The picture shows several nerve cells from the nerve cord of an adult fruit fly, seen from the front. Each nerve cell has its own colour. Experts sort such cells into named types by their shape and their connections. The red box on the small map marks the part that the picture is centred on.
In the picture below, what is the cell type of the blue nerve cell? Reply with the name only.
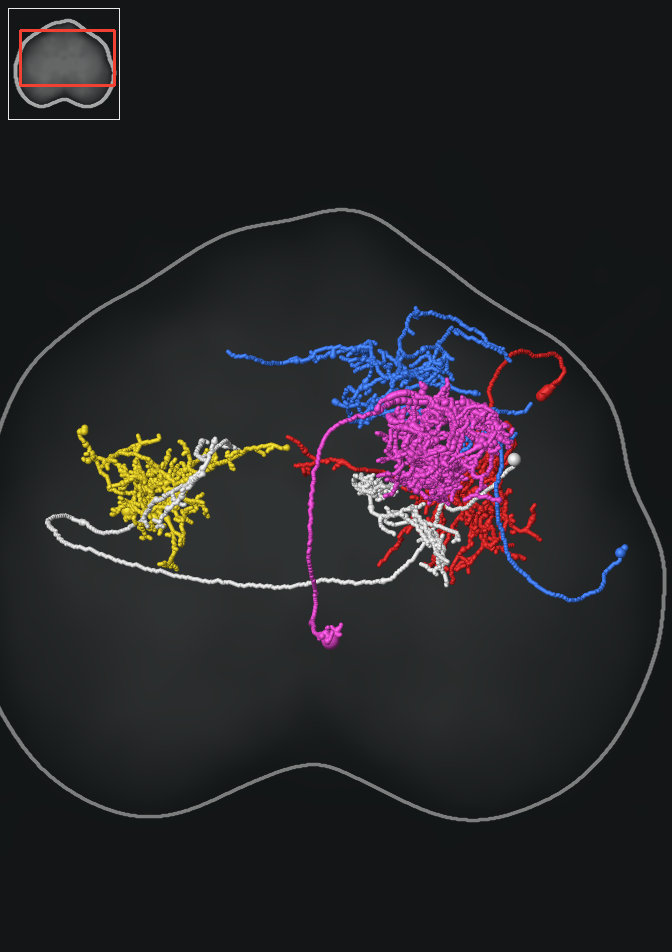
IN03B089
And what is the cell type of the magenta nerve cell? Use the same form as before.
IN02A019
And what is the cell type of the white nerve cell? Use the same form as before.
IN01A088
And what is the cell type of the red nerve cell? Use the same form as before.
IN01A084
